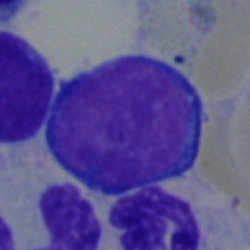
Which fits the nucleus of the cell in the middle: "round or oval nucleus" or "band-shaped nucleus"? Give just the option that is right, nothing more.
Round or oval nucleus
